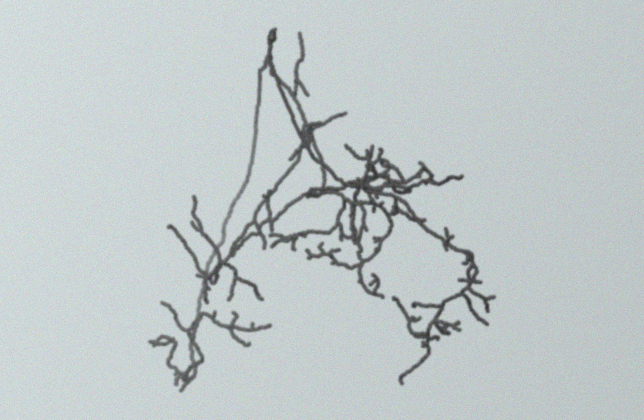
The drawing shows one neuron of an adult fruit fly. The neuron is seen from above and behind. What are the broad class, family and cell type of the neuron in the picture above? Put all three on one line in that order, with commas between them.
central-brain intrinsic neuron, hemilineage SMPpm1, SMP459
